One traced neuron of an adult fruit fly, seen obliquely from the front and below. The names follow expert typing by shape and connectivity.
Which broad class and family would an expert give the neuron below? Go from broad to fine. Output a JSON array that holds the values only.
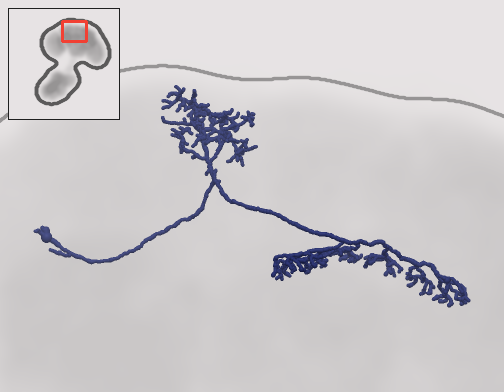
["central-brain intrinsic neuron", "hemilineage DL1_dorsal"]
